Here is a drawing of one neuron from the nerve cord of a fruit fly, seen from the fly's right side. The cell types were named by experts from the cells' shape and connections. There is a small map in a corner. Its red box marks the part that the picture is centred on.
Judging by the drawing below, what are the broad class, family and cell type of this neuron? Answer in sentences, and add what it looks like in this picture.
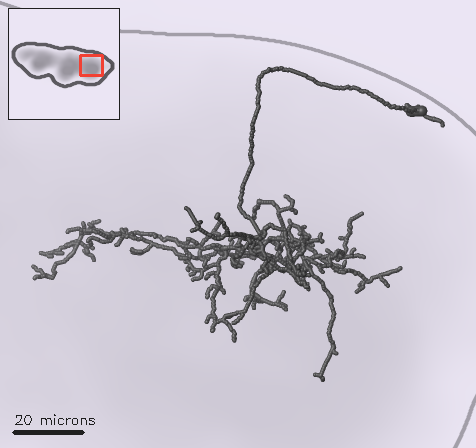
This is a nerve-cord intrinsic neuron. Its family is hemilineage 19A. It is of cell type IN19A120. From left to right in the picture it spans about 120 microns. Dozens of branch ends can be seen.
